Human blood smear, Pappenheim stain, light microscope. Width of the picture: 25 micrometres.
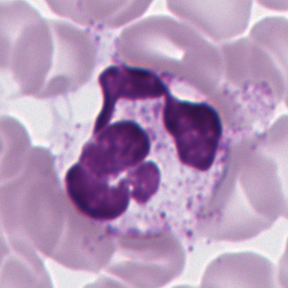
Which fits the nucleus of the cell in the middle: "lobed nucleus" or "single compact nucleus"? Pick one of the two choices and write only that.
Lobed nucleus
